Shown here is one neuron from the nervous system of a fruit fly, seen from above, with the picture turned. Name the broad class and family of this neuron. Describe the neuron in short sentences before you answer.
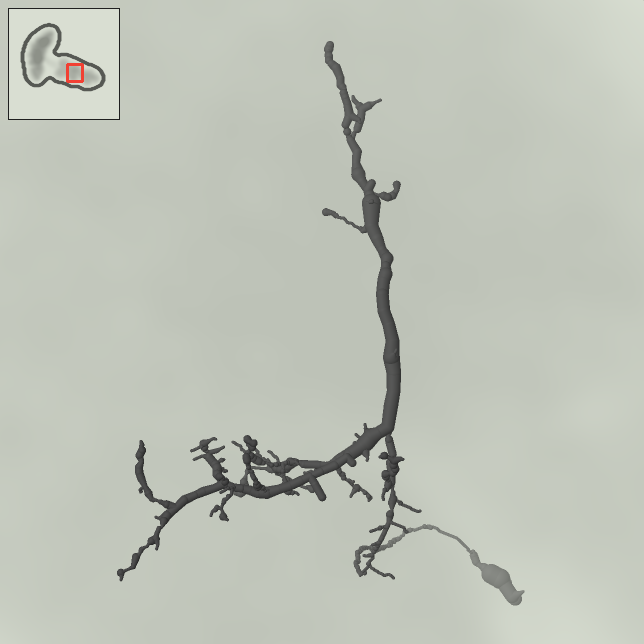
It lies in the nerve cord. The cell body can be seen at the lower right of the picture. The picture shows dozens of branch ends. It is a nerve-cord intrinsic neuron. The family is hemilineage 06A.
